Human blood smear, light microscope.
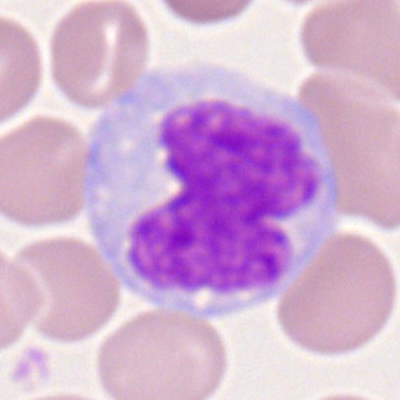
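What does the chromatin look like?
Mottled, it seems to me, with darker and lighter purple patches.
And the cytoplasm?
A pale greyish blue, its widest band lying to the left of the nucleus.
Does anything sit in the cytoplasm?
Yes, a few small clear vacuoles.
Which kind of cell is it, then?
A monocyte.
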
